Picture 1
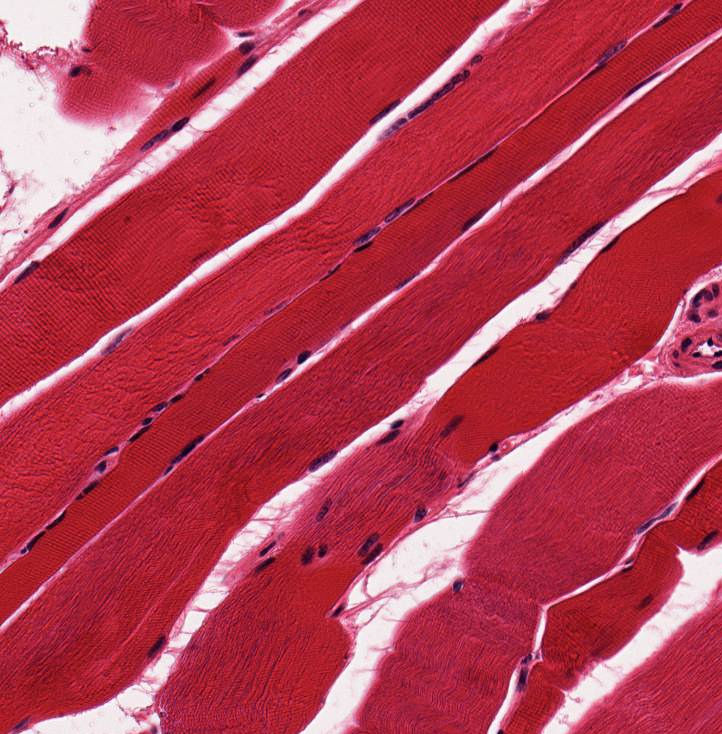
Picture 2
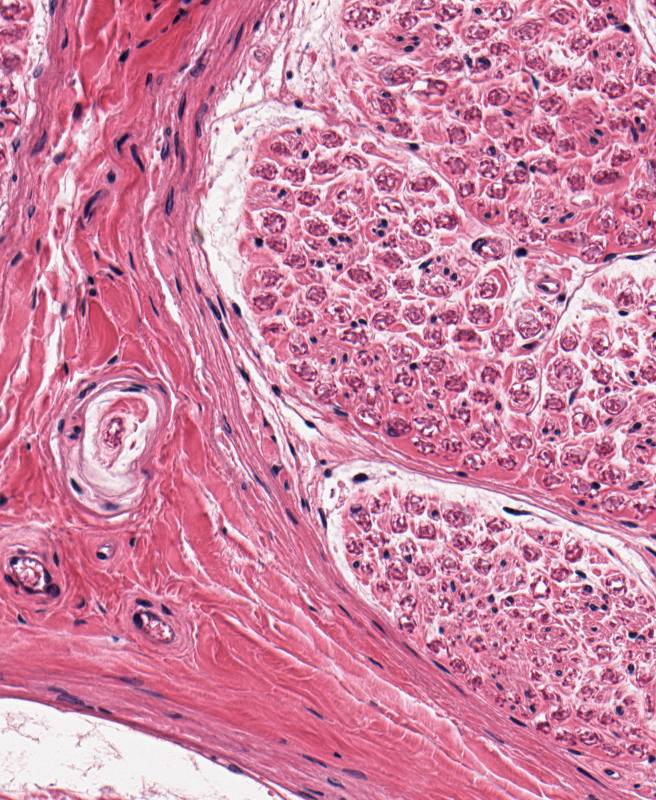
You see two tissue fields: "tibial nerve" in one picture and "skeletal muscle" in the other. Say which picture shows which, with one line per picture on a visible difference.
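Picture 1: skeletal muscle. Many nuclei lie strung along the length of each fibre.
Picture 2: tibial nerve. The nerve fibres within the bundles are cut transversely, appearing as small round profiles.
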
